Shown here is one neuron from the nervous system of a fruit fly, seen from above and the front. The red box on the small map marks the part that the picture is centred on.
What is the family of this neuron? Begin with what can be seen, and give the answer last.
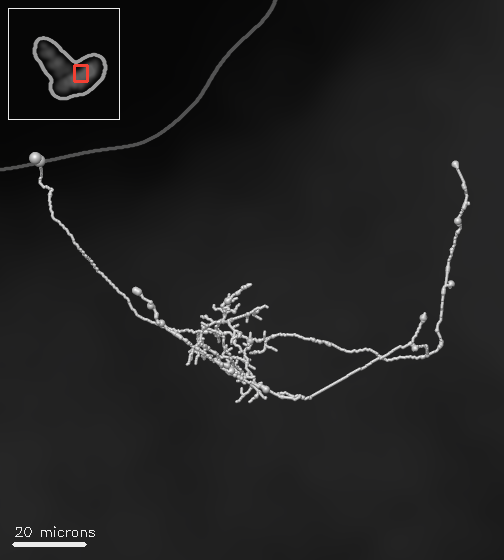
Its cell body lies at the upper left of the picture. From left to right in the picture it spans about 120 microns. The picture shows dozens of branch ends. It is a central-brain intrinsic neuron. The name of its family is class CX.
